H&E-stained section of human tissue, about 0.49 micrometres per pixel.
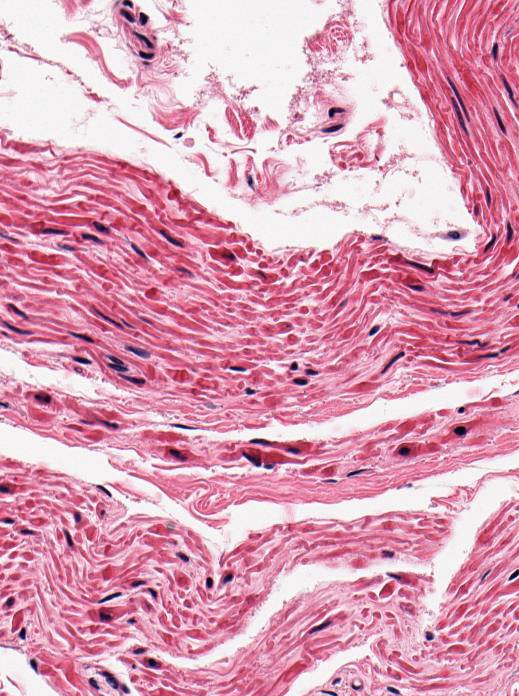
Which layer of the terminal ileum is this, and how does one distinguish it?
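Most of this section is smooth muscle. It forms several wavy, roughly horizontal bands of spindle-shaped cells with pink cytoplasm and elongated dark nuclei.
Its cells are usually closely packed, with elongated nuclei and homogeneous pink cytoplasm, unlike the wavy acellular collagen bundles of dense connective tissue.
Pale, loose connective tissue with wispy fibres and scattered nuclei lies at the top.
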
